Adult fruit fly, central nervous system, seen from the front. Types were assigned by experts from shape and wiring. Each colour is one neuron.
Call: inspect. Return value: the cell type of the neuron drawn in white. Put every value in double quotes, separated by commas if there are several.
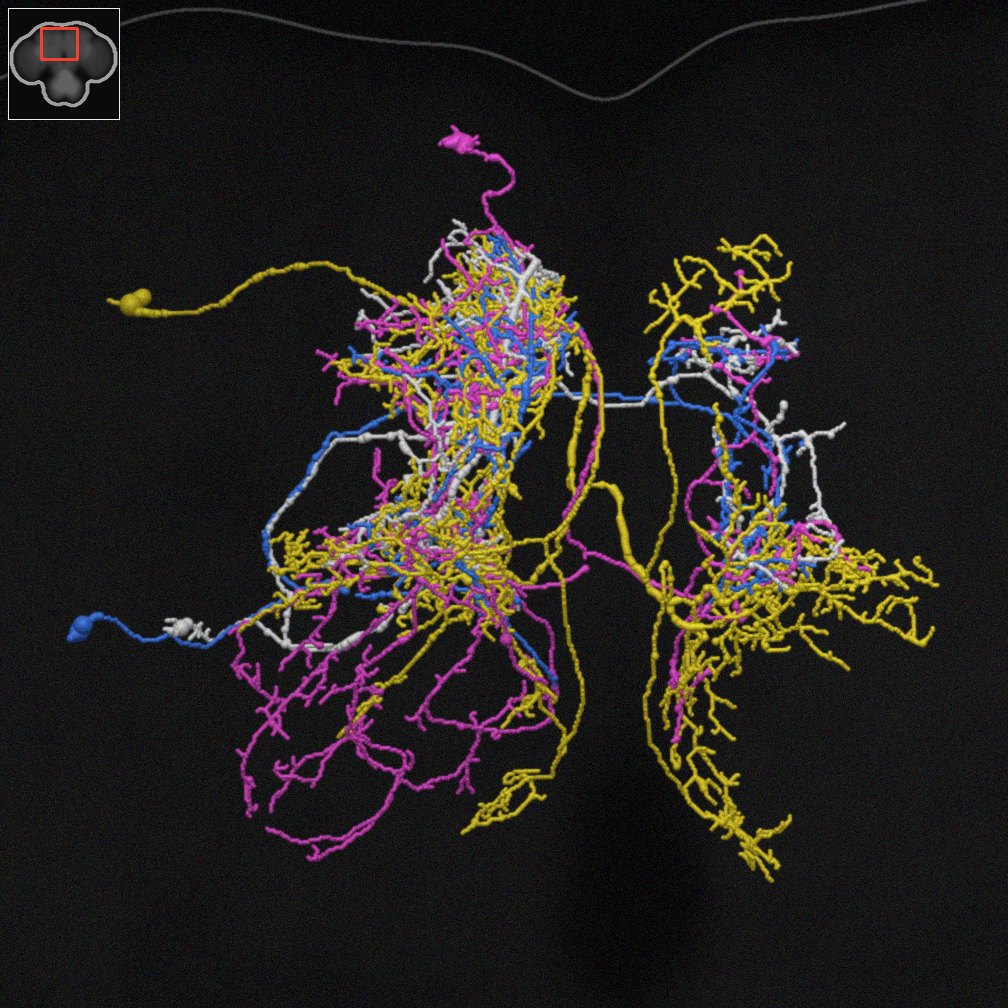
"CRE070"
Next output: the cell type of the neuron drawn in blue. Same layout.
"CRE059"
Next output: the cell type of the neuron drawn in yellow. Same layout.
"PPL108"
